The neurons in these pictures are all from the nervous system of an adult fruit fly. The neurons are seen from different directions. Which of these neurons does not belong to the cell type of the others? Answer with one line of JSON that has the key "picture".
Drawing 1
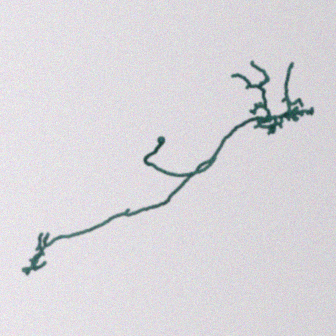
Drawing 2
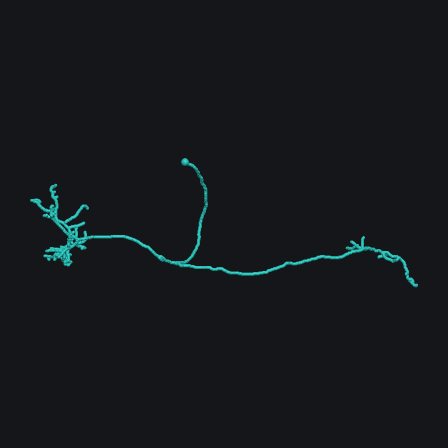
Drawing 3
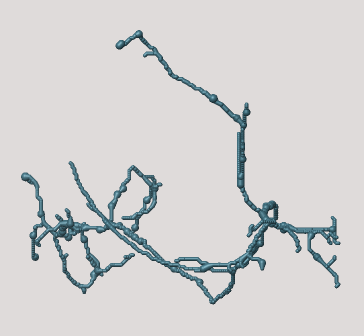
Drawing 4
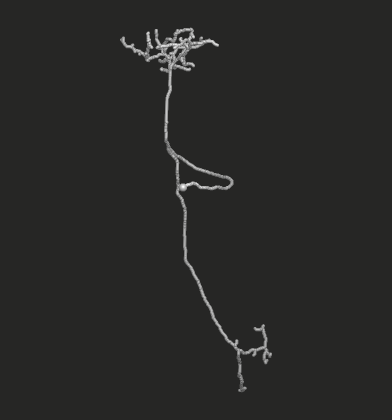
{"picture": 3}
